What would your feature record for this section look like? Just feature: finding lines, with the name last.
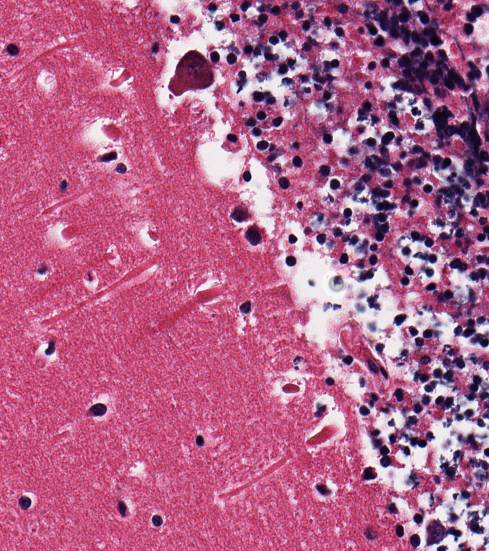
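Left half: pale pink, finely fibrillar, few nuclei
Left-half nuclei: small, scattered, mostly within clear halos
Right part: crowded with dark nuclei
Right-part nuclei: small, round, dark, scant visible cytoplasm
Border, near top: one large neuronal cell body, dense dark pink-purple cytoplasm
Name: cerebellum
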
